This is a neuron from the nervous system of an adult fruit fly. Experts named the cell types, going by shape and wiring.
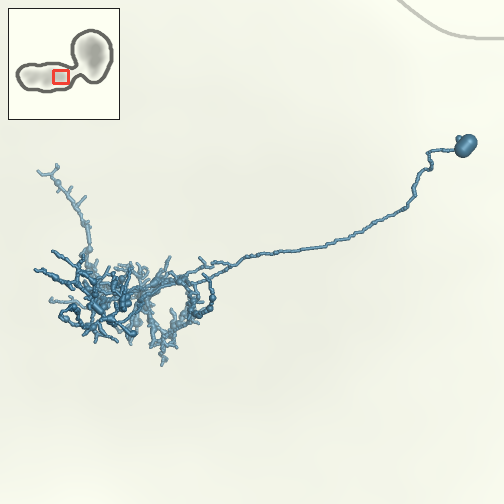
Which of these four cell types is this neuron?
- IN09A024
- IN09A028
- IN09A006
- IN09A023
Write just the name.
IN09A024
